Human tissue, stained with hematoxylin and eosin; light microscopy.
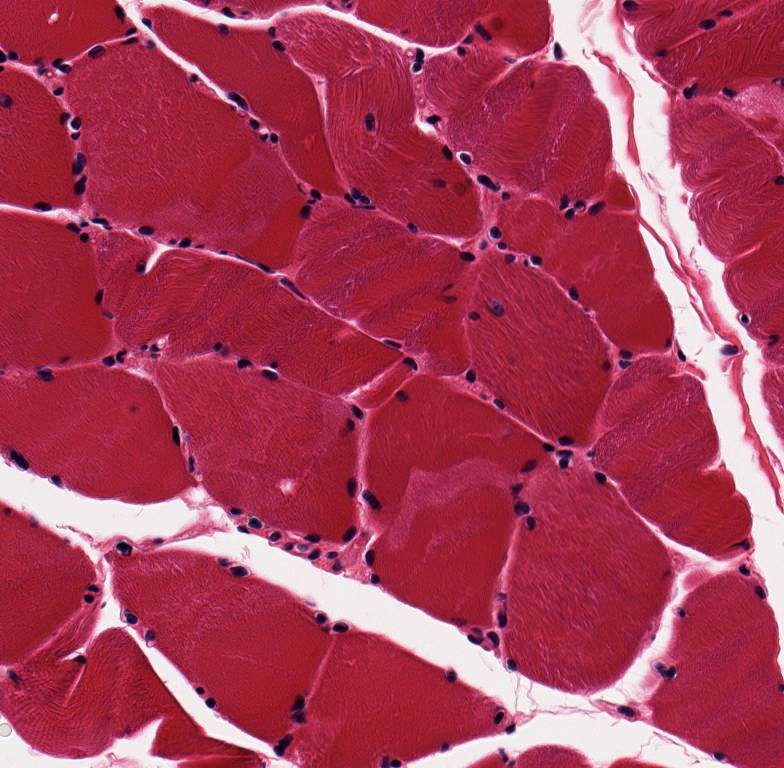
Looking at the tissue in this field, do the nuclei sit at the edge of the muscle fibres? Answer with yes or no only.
Yes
